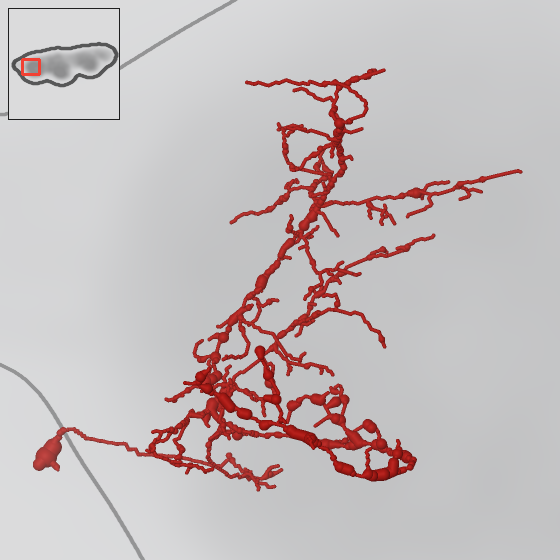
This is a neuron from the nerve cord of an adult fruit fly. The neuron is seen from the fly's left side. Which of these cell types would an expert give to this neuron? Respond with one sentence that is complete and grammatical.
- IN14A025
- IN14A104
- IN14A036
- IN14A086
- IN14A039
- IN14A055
The neuron here is of the cell type IN14A055.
